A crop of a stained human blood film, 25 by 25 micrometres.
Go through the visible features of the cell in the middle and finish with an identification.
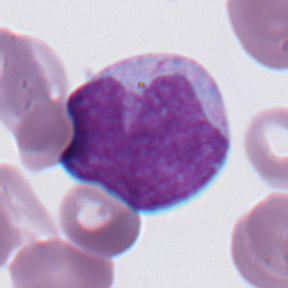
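Notice the deep notch entering the nucleus from above, giving it a folded look. The chromatin is finely granular, fairly evenly purple, without coarse dark clumps. One tiny orange-red dot lies in the cytoplasm just above the notch. This is an atypical promyelocyte.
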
